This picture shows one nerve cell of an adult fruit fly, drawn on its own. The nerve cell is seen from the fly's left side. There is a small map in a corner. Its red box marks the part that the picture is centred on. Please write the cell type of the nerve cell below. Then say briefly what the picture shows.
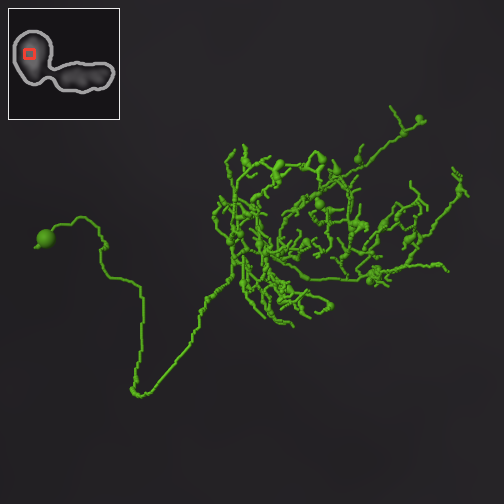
Its cell type is LHAV4g1. It is a central-brain intrinsic neuron. The cell body can be seen on the left of the picture. Dozens of branch ends can be seen.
